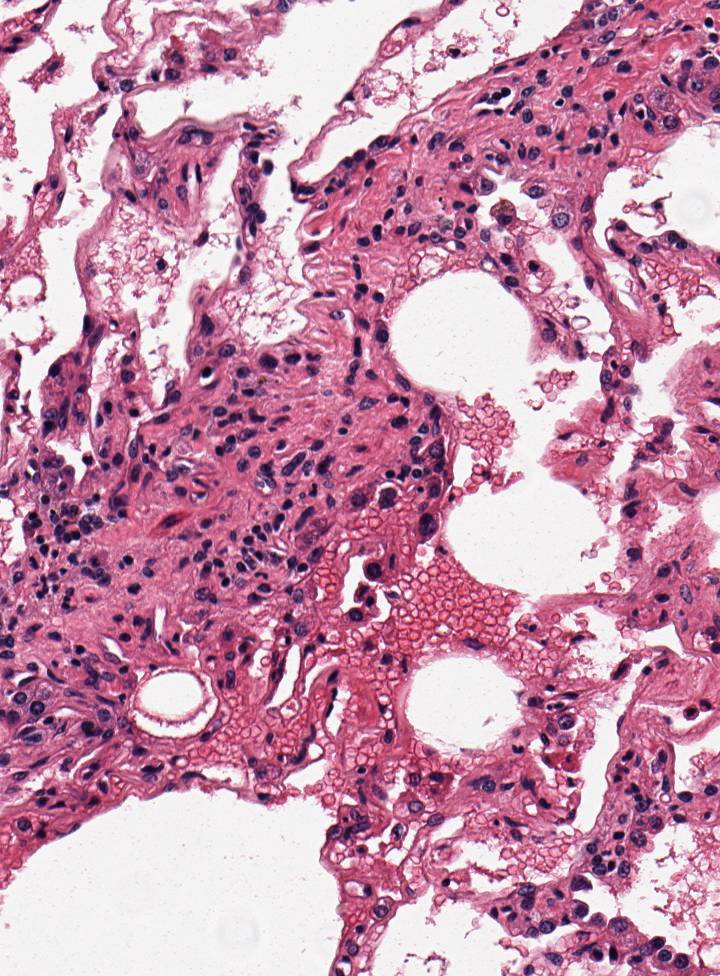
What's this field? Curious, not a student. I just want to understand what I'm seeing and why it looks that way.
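Alveolus is the main structure here: thin septa outline open, air-space-like spaces. Many spaces enclosed by thin septa, not one central lumen with a continuous lining, distinguish it from bronchiole.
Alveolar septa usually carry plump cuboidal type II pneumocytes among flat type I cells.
On the right, plump cells with round dark nuclei line the septa in places and bulge into the spaces. A denser, cellular solid zone occupies the centre-left, with spindle and oval nuclei in pink fibrous stroma, and pale pink flocculent material lies within spaces at the upper left.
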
